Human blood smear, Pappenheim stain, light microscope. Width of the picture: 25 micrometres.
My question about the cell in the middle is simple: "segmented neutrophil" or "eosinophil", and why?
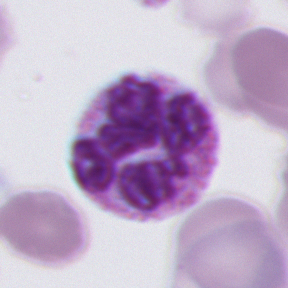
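Looking it over: a segmented neutrophil. Its nucleus is divided into several separate lobes.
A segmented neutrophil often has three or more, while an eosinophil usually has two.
The granules in the narrow pale pink rim of cytoplasm are fine and pinkish-violet.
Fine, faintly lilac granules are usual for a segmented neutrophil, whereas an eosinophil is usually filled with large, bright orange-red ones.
It is about 13 micrometres across.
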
